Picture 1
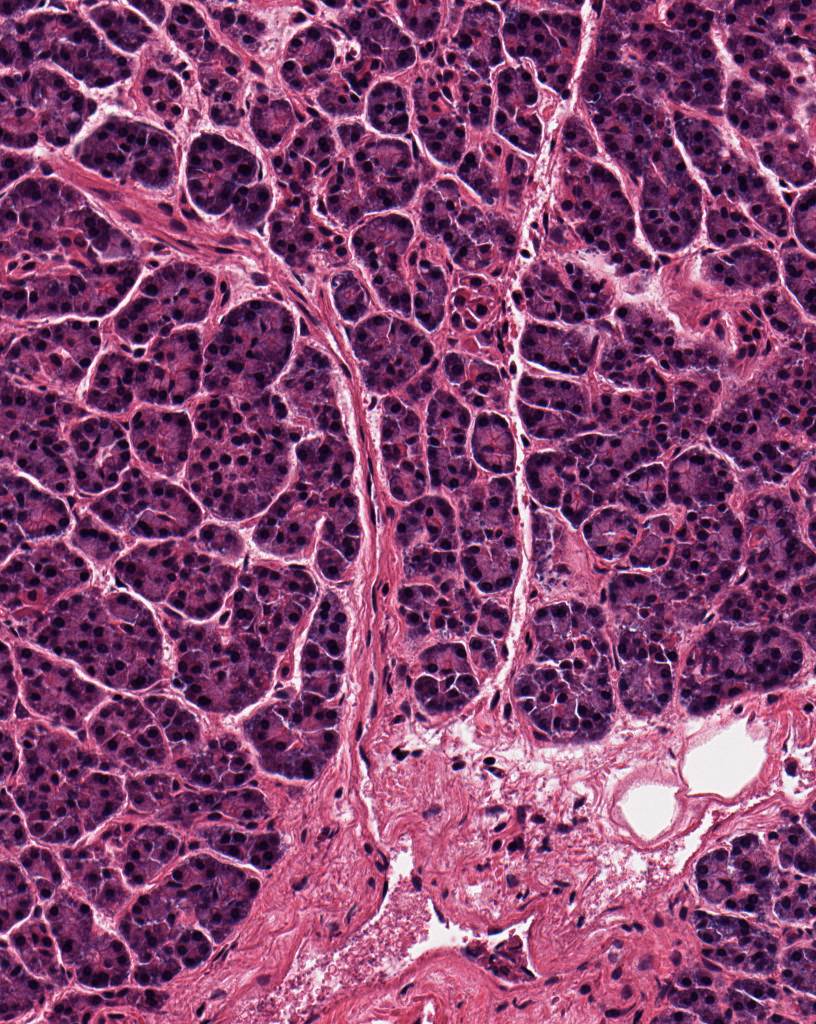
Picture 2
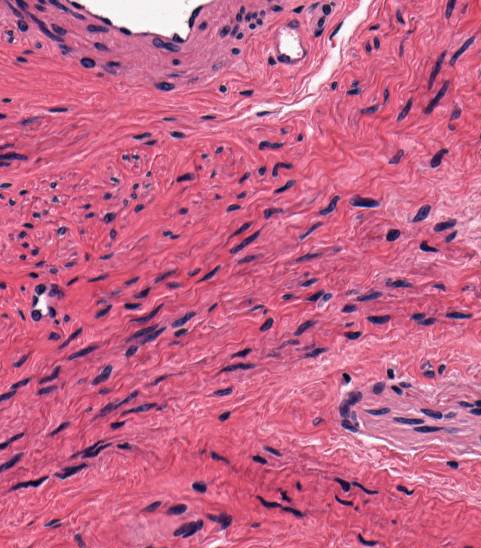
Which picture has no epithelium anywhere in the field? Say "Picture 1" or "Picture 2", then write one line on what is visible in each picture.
Picture 2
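In picture 1: Most of the field is packed with small rounded acini grouped into lobules separated by thin connective tissue septa.
In picture 2: No epithelium is present anywhere in the field.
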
